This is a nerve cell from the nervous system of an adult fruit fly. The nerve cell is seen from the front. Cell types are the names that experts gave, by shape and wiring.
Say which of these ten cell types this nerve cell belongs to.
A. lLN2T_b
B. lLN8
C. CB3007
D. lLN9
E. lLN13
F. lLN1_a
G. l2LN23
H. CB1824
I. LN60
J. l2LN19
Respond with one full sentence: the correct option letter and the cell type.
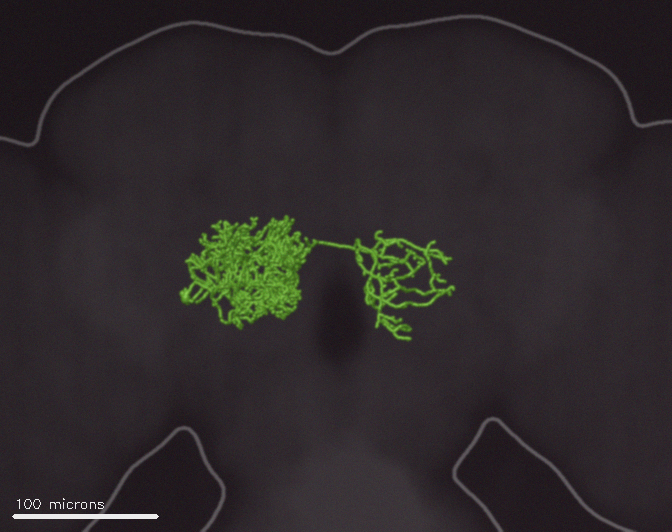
Within the options, I, LN60, is the nerve cell's cell type.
